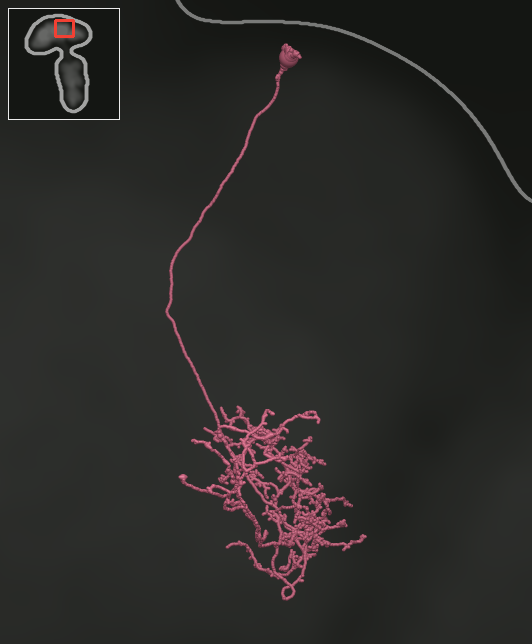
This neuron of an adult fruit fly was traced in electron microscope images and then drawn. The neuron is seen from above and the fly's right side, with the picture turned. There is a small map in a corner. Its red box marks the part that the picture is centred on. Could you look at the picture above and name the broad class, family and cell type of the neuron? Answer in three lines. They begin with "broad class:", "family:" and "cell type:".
broad class: central-brain intrinsic neuron
family: hemilineage WEDa2
cell type: WEDPN1A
